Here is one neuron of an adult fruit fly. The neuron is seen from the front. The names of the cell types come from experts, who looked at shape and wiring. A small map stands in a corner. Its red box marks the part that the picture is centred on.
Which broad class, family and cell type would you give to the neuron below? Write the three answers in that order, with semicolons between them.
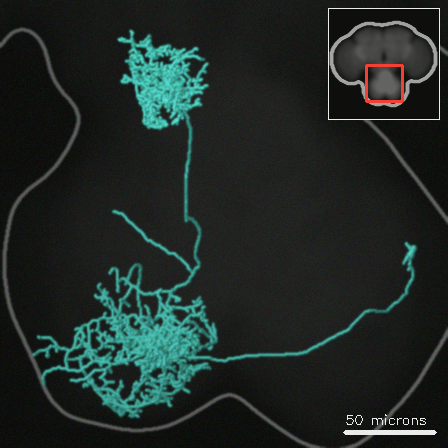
ascending neuron; hemilineage 09B; AN09B014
